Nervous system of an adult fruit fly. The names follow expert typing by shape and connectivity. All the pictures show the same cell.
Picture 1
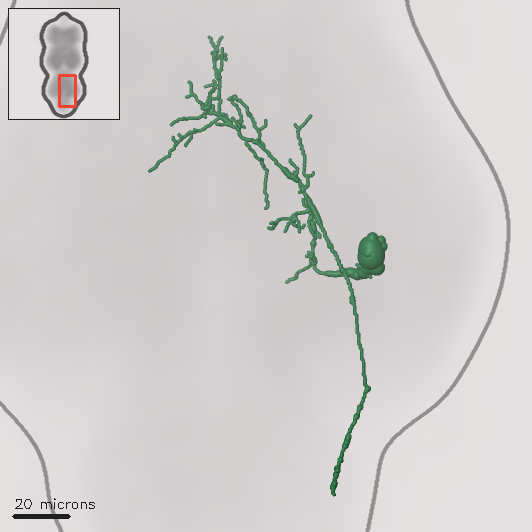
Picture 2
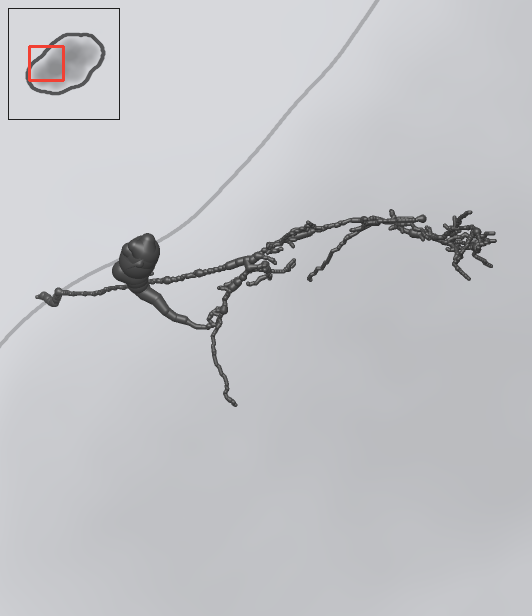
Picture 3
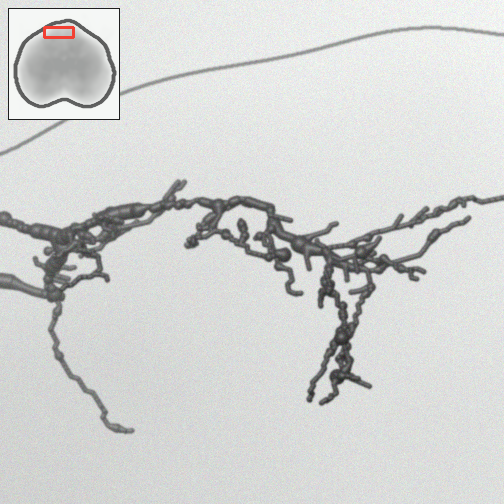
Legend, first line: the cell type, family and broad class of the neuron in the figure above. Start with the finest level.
MNad54; MNad; motor neuron of the nerve cord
